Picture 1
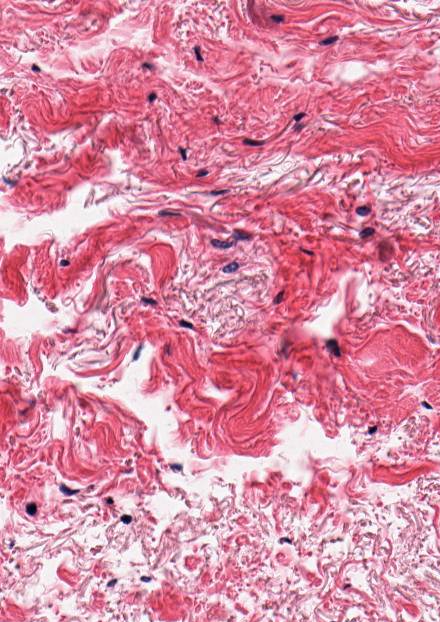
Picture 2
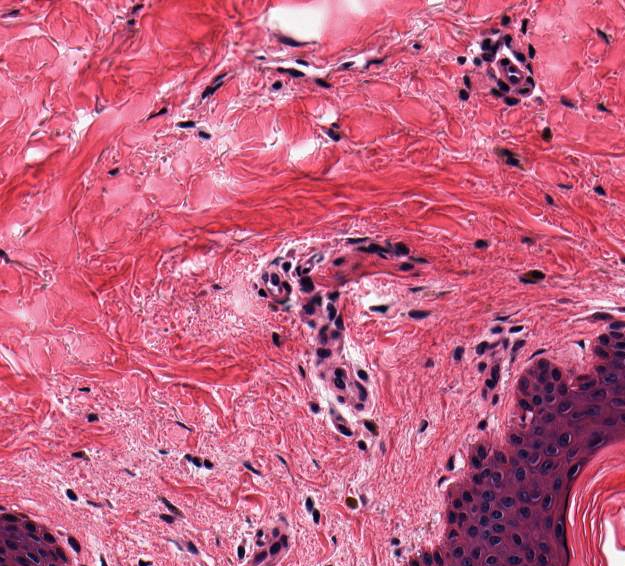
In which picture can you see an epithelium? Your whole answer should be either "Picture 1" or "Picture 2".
Picture 2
